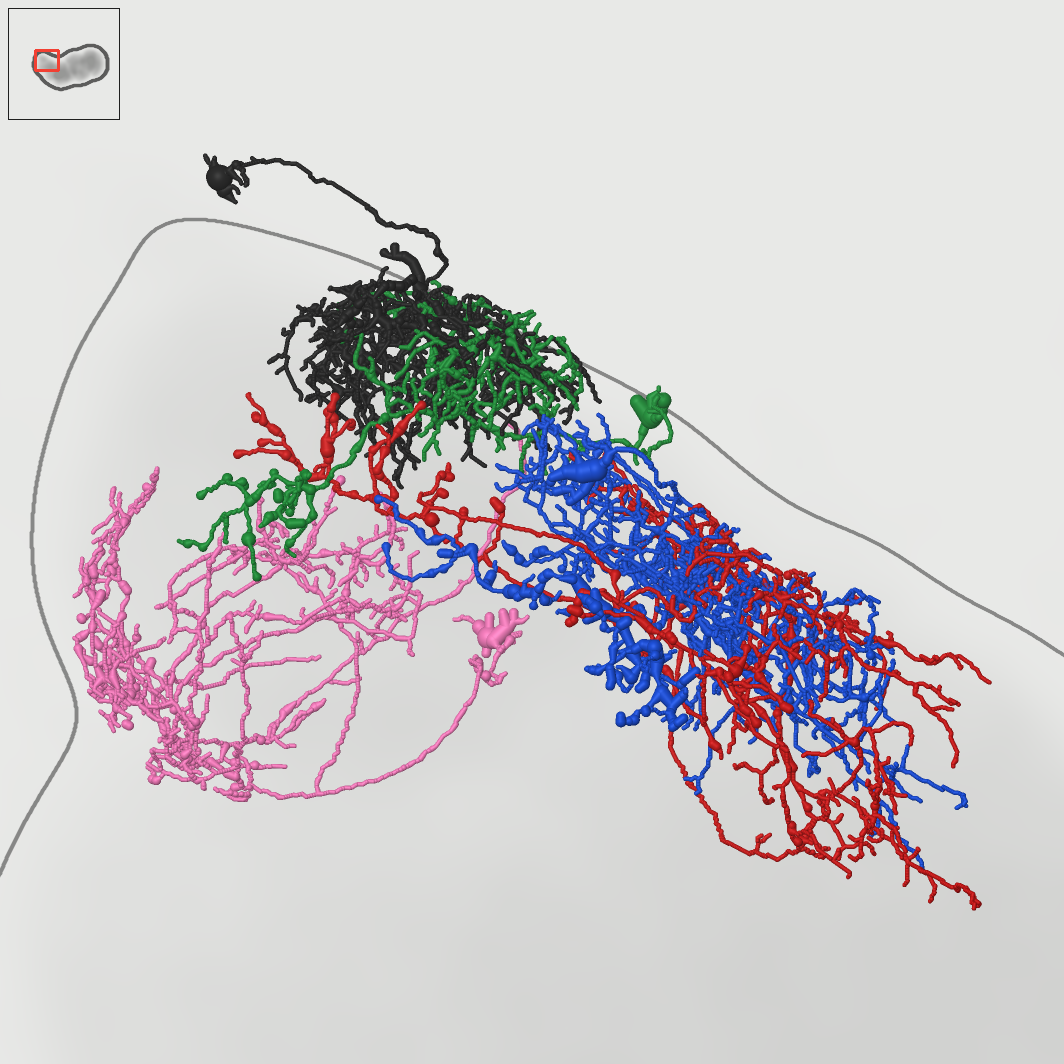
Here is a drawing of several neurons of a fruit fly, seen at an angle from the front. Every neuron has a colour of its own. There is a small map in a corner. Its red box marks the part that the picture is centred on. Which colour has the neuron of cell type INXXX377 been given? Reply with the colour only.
red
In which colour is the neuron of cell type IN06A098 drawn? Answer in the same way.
green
